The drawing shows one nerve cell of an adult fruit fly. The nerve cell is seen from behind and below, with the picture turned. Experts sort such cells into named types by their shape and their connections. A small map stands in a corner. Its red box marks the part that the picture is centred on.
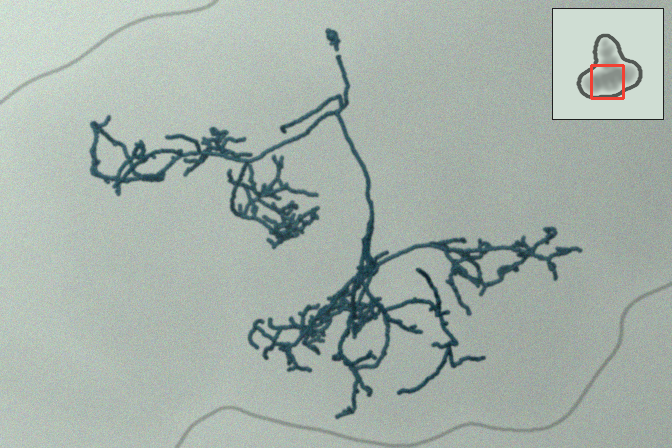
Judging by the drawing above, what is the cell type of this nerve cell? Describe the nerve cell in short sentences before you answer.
The cell body can be seen at the top of the picture. The picture shows dozens of branch ends. Its broad class is central-brain intrinsic neuron. Its cell type is ALIN1.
